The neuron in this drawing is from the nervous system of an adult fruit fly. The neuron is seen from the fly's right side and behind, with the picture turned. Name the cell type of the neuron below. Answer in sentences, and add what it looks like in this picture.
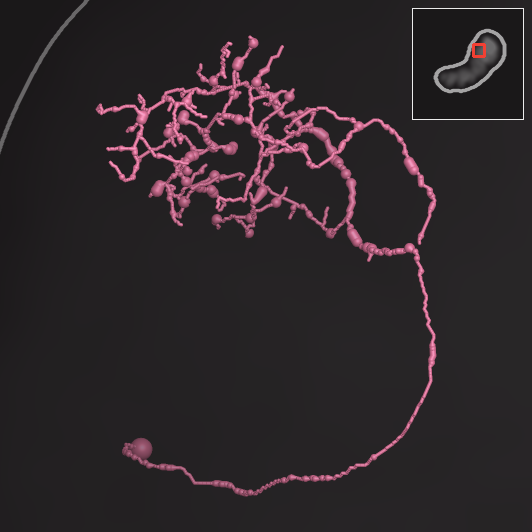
The cell type is SLP016. It is a central-brain intrinsic neuron. Its cell body lies at the lower left of the picture. The picture shows dozens of branch ends.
